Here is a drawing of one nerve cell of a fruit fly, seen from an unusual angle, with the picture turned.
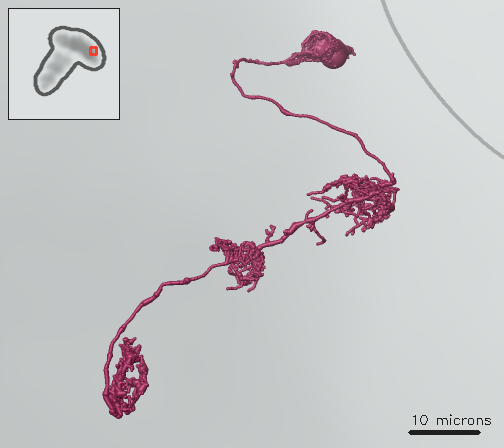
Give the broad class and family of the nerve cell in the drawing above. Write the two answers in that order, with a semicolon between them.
optic-lobe intrinsic neuron; Mi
